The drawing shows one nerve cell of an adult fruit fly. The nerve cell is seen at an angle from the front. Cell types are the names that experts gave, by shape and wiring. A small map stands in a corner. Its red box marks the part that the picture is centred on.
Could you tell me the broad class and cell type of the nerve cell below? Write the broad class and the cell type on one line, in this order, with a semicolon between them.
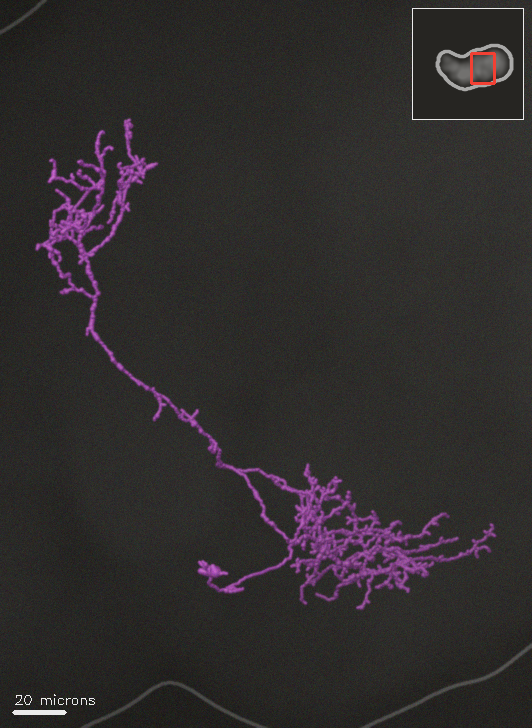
central-brain intrinsic neuron; GNG486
